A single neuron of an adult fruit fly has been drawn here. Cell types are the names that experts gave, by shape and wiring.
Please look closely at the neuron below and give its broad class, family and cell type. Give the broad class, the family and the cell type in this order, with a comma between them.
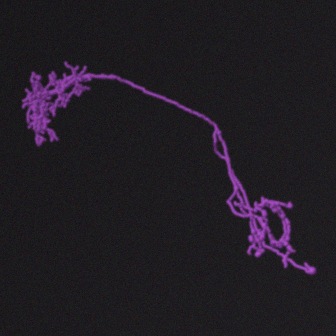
visual projection neuron, hemilineage VPNv1, LC17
